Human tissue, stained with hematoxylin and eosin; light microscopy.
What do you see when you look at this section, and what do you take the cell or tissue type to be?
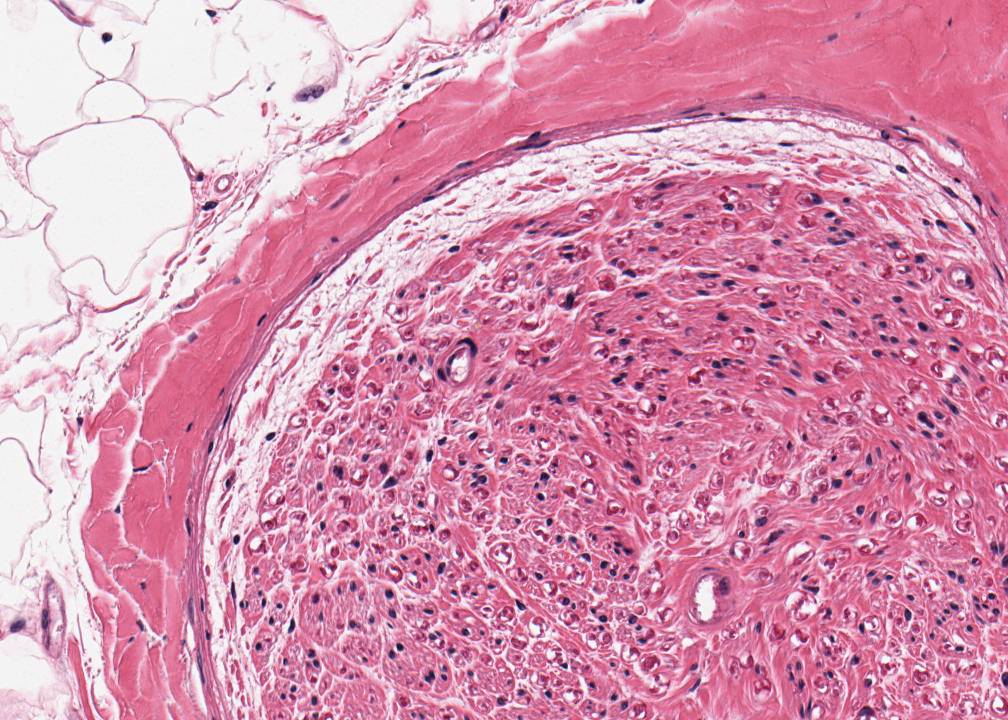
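A large rounded bundle fills the field's right and lower part, its curved edge from upper right to lower left. Its nerve fibres are cut across into many small round profiles, each a central pink axon within a clear halo. Small dark oval to elongated nuclei lie singly between these profiles. Fat cells, large thin-walled empty spaces, occupy the upper left corner. This is tibial nerve.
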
